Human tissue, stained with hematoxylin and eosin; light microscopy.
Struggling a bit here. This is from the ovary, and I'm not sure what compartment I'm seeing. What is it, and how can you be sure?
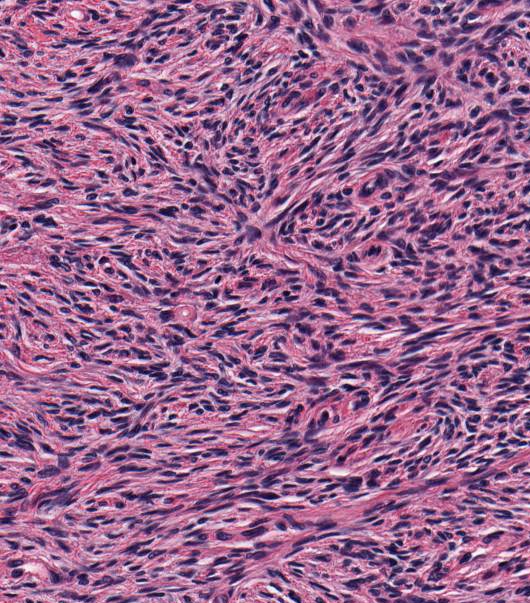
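Identification: ovarian cortex. Cellularity: spindle cells are densely packed across the entire field, with no paucicellular zones. Arrangement: short fascicles run in many different directions. Vessels: only a few small, thin-walled ones, such as one left of centre.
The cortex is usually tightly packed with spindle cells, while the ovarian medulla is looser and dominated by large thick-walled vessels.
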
